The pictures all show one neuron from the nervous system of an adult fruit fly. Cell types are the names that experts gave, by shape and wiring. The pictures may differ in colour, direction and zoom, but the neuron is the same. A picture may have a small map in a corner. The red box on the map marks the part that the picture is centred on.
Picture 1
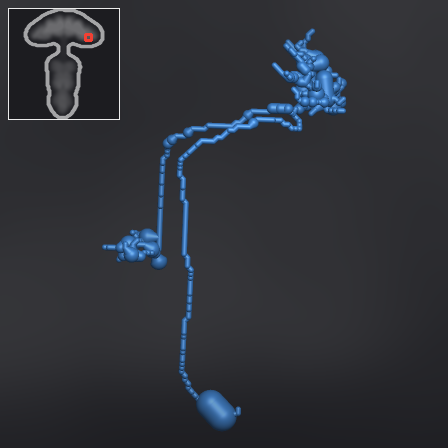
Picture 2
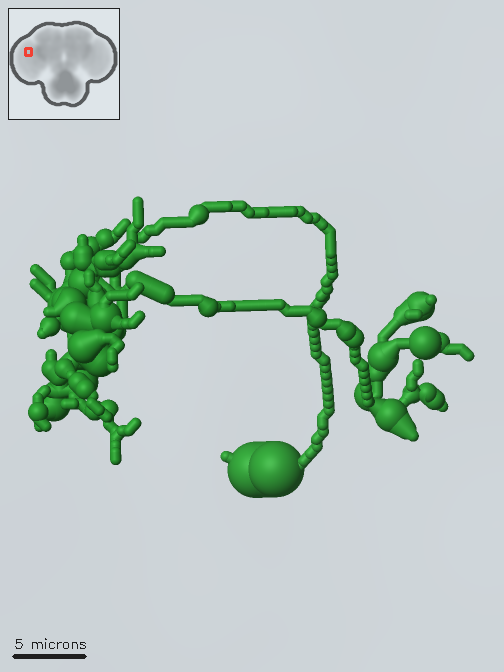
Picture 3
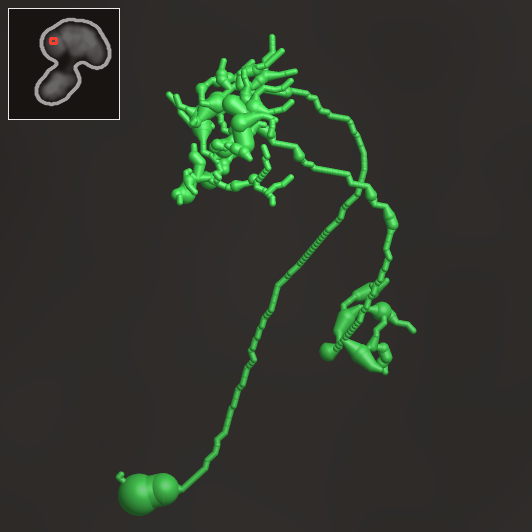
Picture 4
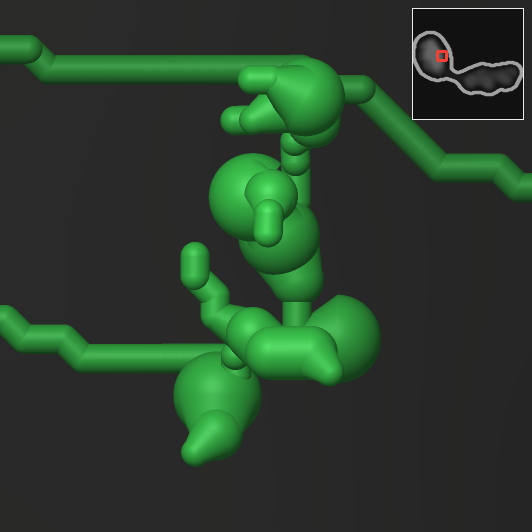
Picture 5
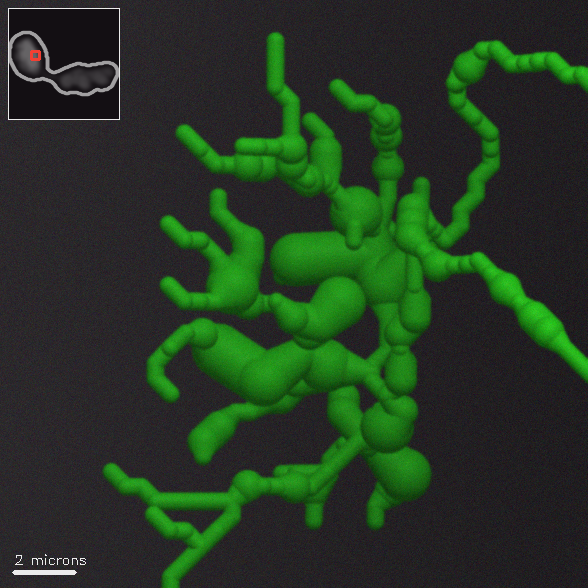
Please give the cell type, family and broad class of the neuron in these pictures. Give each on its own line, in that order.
T4b
T
optic-lobe intrinsic neuron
